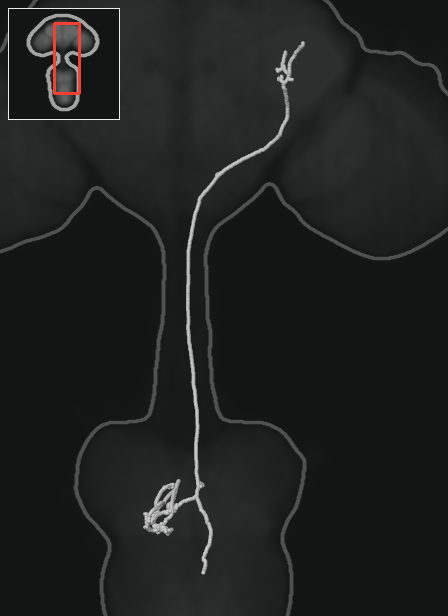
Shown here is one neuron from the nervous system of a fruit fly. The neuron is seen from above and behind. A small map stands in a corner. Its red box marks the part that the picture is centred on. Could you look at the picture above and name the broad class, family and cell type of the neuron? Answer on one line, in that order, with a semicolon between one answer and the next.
ascending neuron; hemilineage 10B; AN10B045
